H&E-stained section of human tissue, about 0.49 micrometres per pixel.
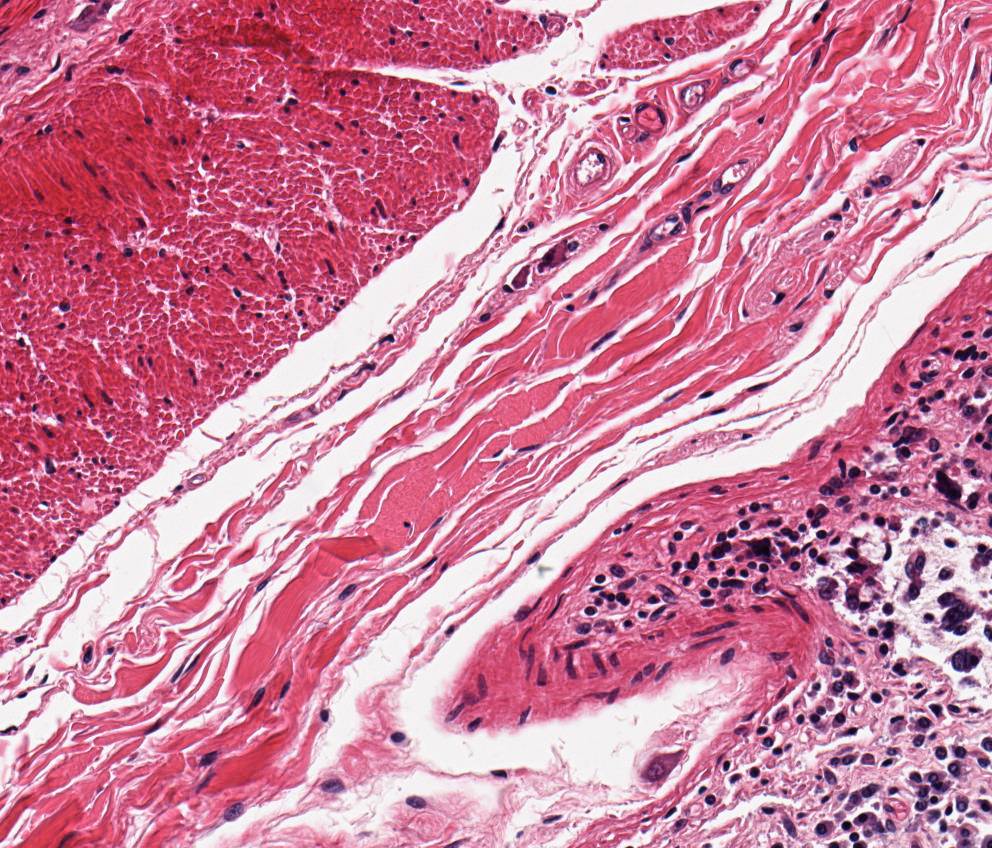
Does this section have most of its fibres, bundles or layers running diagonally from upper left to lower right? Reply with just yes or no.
No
